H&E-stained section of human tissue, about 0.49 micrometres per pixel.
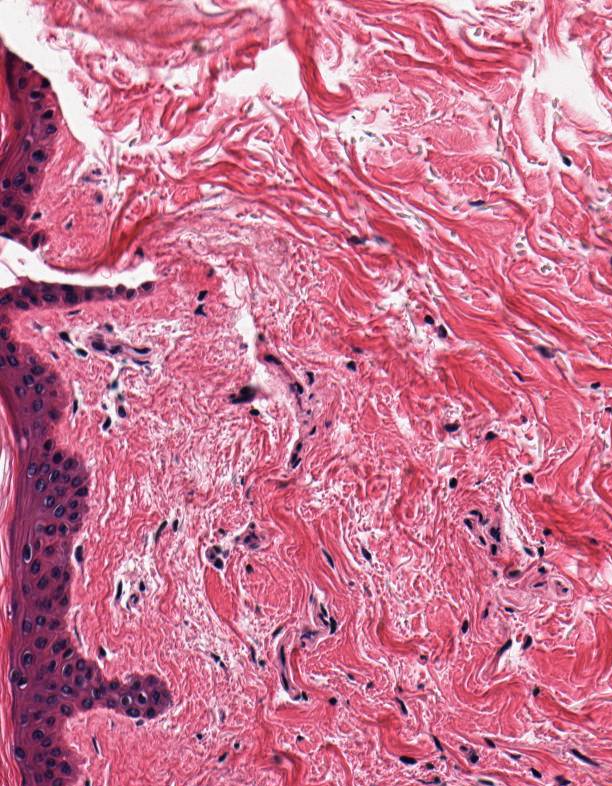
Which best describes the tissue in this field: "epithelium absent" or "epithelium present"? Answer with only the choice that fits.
Epithelium present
